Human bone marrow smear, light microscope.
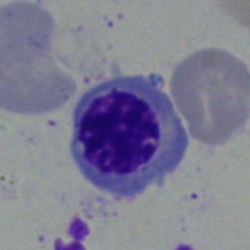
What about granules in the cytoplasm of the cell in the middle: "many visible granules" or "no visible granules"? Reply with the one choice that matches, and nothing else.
No visible granules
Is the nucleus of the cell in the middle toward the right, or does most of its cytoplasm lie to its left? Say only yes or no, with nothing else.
No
